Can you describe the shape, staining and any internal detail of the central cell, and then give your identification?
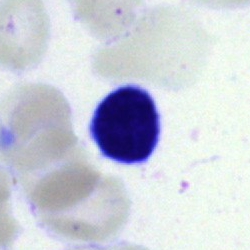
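First, the outline: smooth and rounded. The nucleus stains a uniform, very dark blue-purple, and no chromatin pattern can be made out. No nucleoli are visible, and no granules appear over the cell. This cell is a lymphocyte.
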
